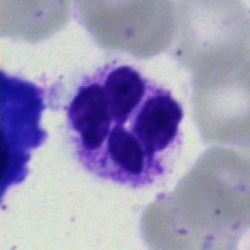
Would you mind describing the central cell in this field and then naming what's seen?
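Dense, dark purple chromatin makes up each of the lobes. Around them the cytoplasm forms a narrow, pale lilac rim, filled with fine purple granules. The outline of the cell is roughly round. The cell is a segmented neutrophil.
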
